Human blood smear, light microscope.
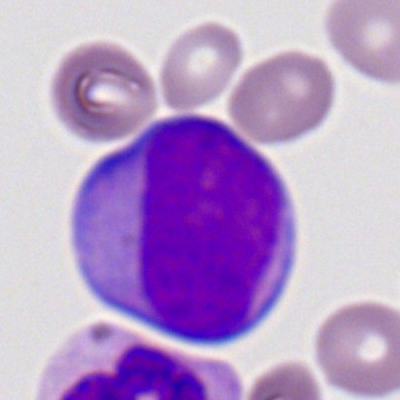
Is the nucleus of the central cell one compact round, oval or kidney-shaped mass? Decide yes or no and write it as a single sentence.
Yes, the nucleus is one compact round, oval or kidney-shaped mass, not lobed or folded.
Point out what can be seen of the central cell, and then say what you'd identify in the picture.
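Off-centre, toward the right side of the cell, lies the nucleus. Its chromatin is fine and fairly even, with no coarse dark clumps. On the left side, the cytoplasm forms a broad, pale blue-lavender crescent. The cell is a myeloblast.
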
